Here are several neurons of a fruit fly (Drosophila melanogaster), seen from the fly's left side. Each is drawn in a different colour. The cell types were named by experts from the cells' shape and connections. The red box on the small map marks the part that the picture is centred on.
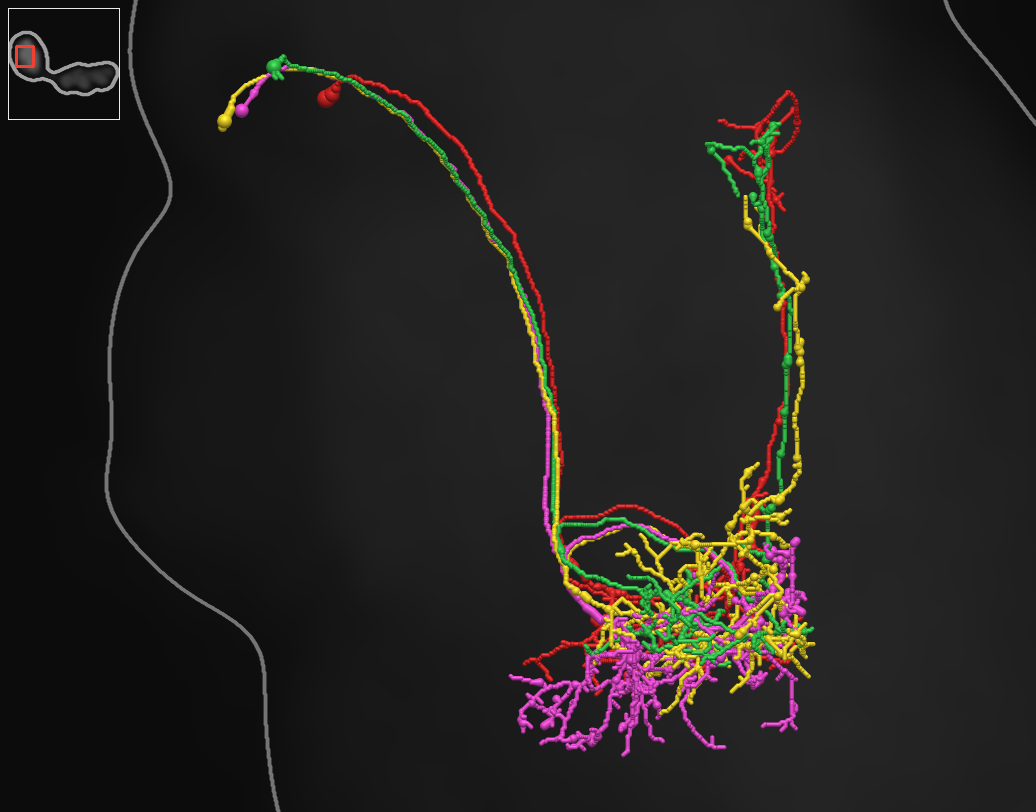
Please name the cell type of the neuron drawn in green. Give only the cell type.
WEDPN8B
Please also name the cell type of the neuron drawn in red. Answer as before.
WEDPN8C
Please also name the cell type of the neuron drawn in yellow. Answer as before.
WEDPN14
